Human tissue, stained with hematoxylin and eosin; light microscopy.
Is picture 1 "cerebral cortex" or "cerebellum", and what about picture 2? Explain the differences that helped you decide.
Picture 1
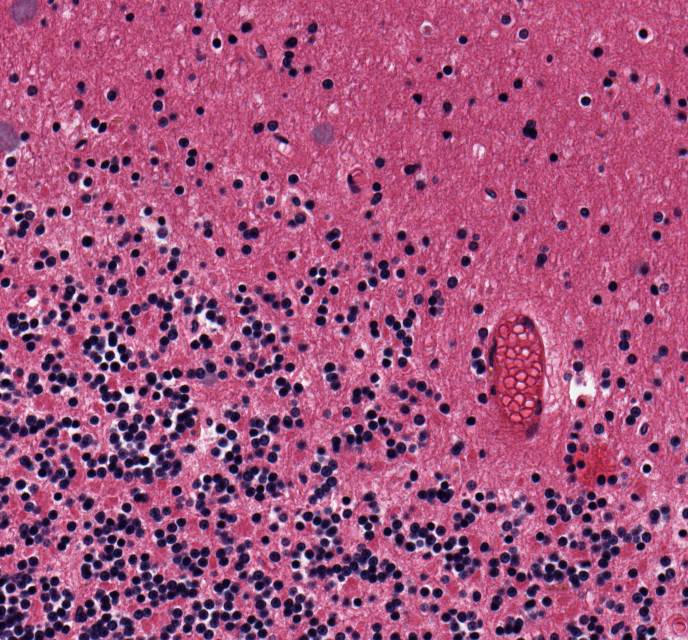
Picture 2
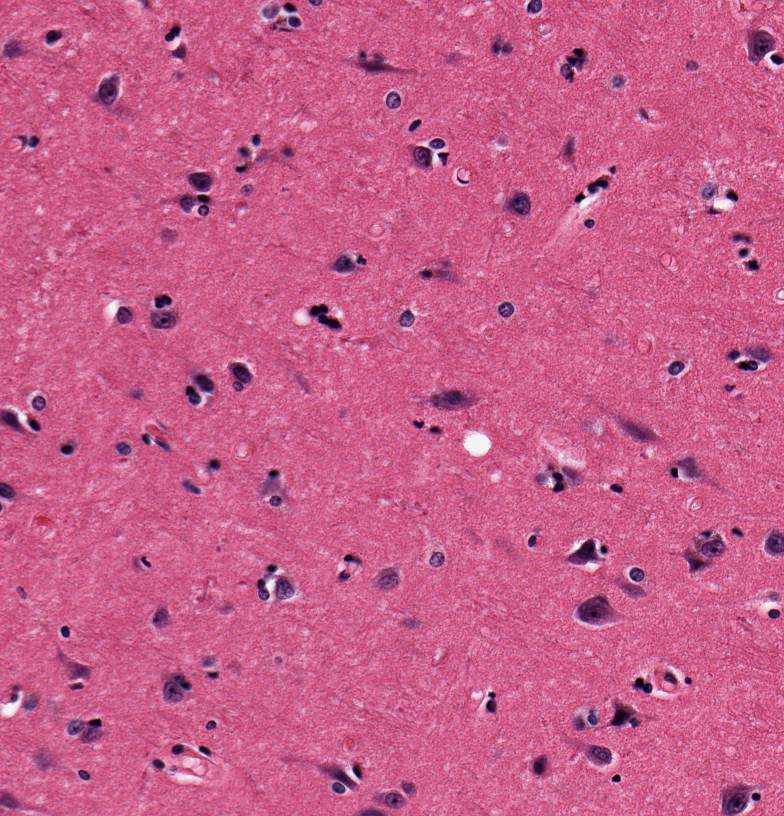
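First, the naming: picture 1 is cerebellum, picture 2 is cerebral cortex. Second, picture 1's layout: a densely cellular layer of small dark nuclei fills the lower left and a pale, sparsely cellular layer the upper right. Third, the crowded cells: small, round, darkly staining nuclei with almost no visible cytoplasm, in irregular clusters separated by small pink islands of neuropil. Fourth, the upper-right layer: finely fibrillary pink neuropil with only scattered small nuclei. Fifth, picture 2: uniform pink, finely fibrillar neuropil across the whole field, cells lying singly and in small groups. Sixth, its largest cells: neurons with triangular bodies, purple cytoplasm and tapering processes, best seen centrally and at lower right, often with two or three small round dark glial nuclei huddled against them.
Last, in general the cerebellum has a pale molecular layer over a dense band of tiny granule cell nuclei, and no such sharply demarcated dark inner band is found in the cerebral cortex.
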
